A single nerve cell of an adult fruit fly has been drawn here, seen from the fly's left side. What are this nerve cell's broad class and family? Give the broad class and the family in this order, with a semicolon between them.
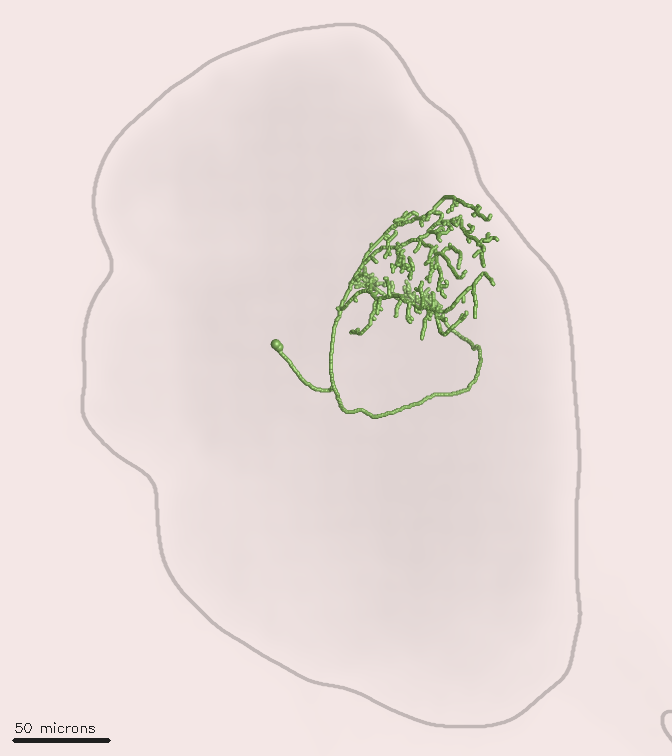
visual projection neuron; MeVP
